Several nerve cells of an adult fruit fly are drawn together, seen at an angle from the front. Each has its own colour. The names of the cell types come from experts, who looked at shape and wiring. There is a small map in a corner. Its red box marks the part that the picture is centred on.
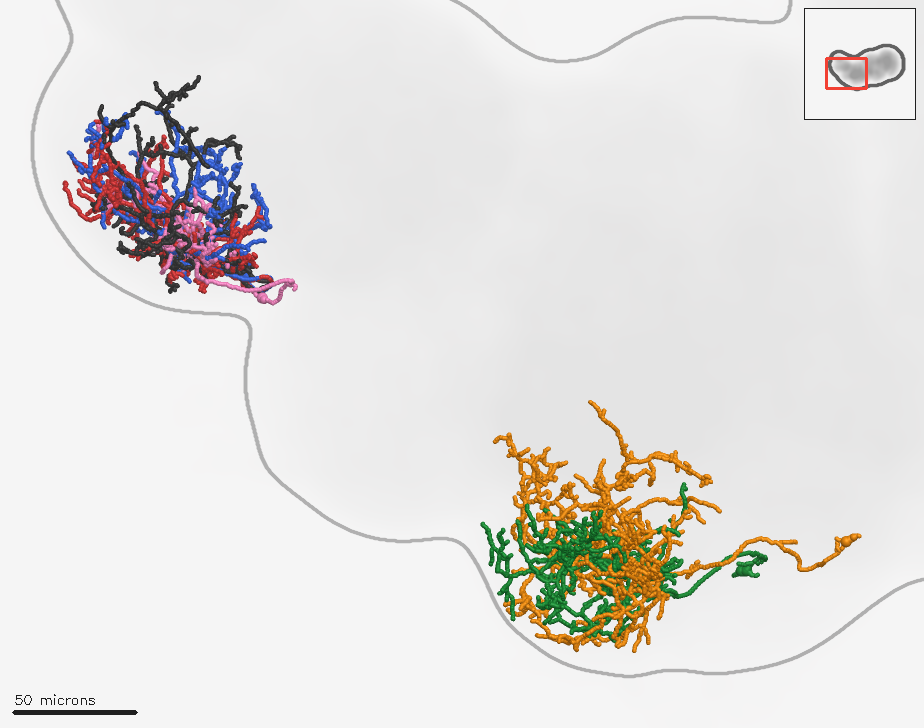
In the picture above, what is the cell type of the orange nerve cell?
IN14A007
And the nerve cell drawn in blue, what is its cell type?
IN13B077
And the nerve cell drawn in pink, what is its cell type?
IN14A084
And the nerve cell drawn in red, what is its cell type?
IN13B061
